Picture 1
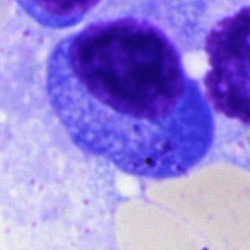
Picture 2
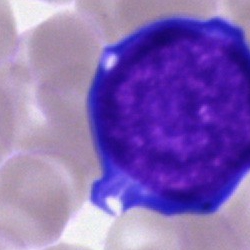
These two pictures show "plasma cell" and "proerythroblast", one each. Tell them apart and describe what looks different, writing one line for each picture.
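Picture 1: plasma cell. A broad rim of deep blue cytoplasm lies below and to the left of the nucleus.
Picture 2: proerythroblast. The cytoplasm forms only a narrow rim around the nucleus.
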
